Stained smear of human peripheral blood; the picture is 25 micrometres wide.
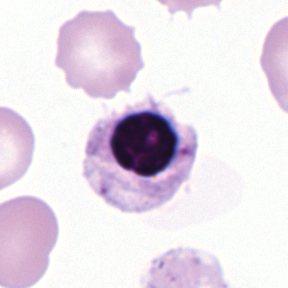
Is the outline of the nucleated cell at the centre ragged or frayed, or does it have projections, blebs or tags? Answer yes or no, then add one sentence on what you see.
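Yes. The cell's outline is ragged and frayed rather than smooth.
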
